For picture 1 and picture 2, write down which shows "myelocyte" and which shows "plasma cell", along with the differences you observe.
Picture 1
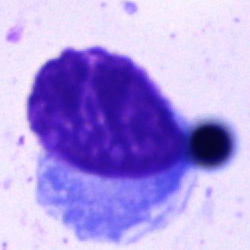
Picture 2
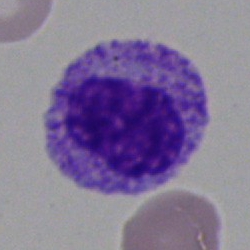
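The first picture shows the plasma cell and the second the myelocyte. First, the cytoplasm: no distinct granules are seen in the plasma cell, whereas in the myelocyte granular cytoplasm surrounds the nucleus on all sides.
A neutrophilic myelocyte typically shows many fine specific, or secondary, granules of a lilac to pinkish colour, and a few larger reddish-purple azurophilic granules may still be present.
The cell margins also differ: the myelocyte has a round outline whose edge is finely bumpy where granules reach it, while the lower edge of the plasma cell's cytoplasm is irregular and ragged. In the plasma cell, a small, round, very dark body touches the right end of the nucleus. Around the myelocyte, two red cells lie near the corners of the picture without touching it.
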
